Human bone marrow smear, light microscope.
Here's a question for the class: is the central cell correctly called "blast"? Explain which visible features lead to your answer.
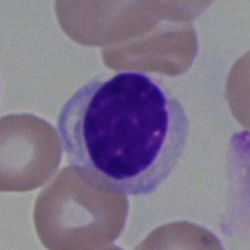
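Chromatin: dark purple and dense throughout the nucleus.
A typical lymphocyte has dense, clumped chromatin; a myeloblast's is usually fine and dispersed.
This speaks for lymphocyte and against blast. Cytoplasm: pale, faintly bluish.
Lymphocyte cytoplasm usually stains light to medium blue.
This goes with lymphocyte. Granules: none visible.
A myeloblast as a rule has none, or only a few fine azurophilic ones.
Their absence therefore does not count against blast. Also seen: no vacuoles; roughly round outline without surface projections; red cells lying against it above and below. Verdict: lymphocyte, not blast.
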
